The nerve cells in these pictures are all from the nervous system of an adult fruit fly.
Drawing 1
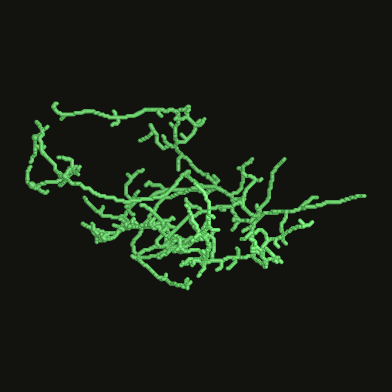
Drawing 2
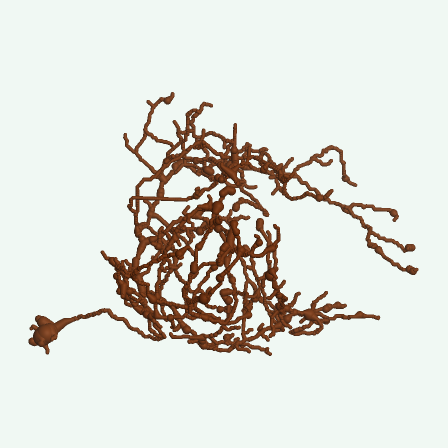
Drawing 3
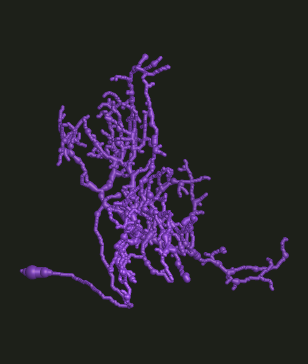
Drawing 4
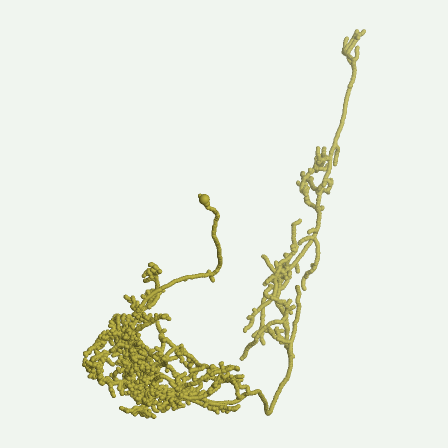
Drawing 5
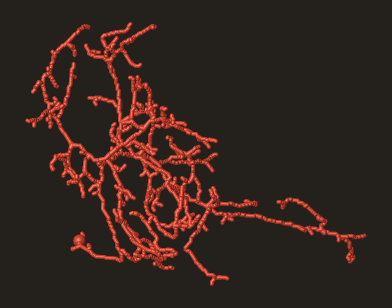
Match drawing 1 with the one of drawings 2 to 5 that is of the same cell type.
Drawing 2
